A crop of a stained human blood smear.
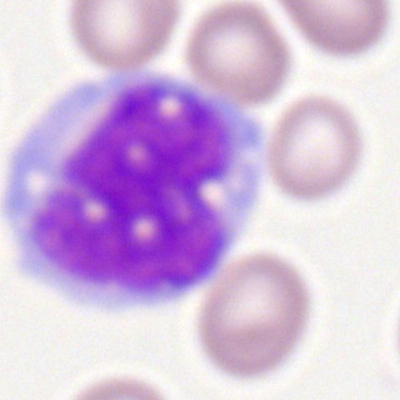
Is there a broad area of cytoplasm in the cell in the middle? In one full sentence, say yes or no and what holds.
No, a narrow rim is all the cytoplasm this cell has.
